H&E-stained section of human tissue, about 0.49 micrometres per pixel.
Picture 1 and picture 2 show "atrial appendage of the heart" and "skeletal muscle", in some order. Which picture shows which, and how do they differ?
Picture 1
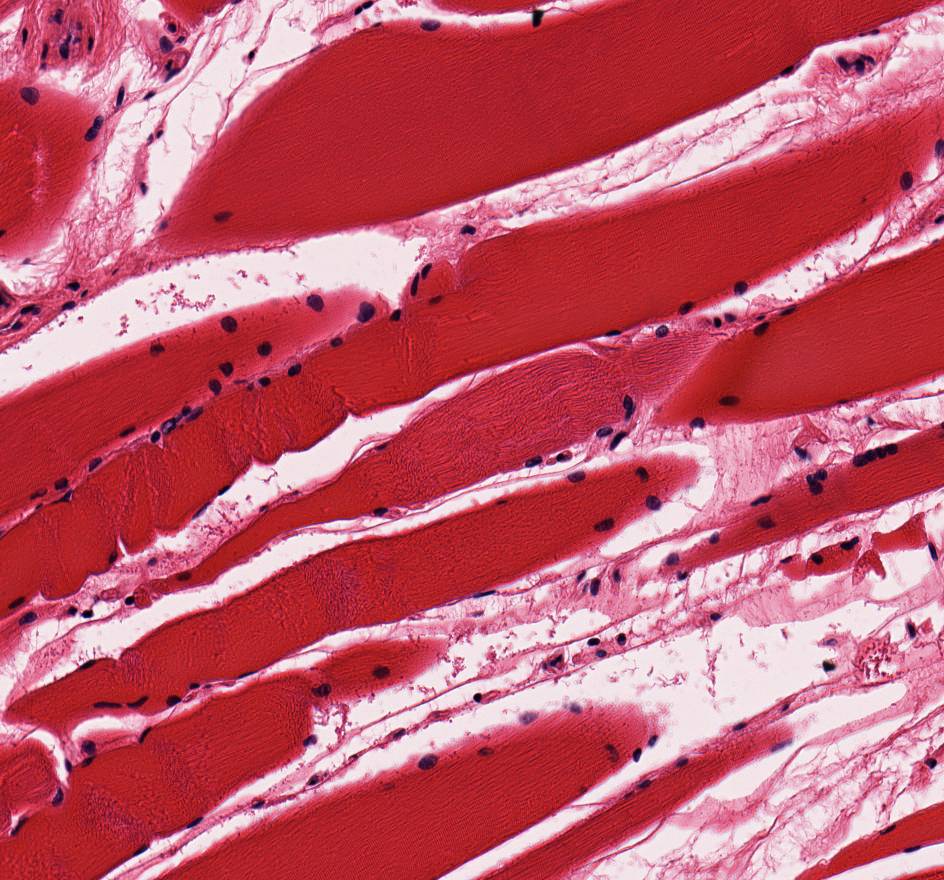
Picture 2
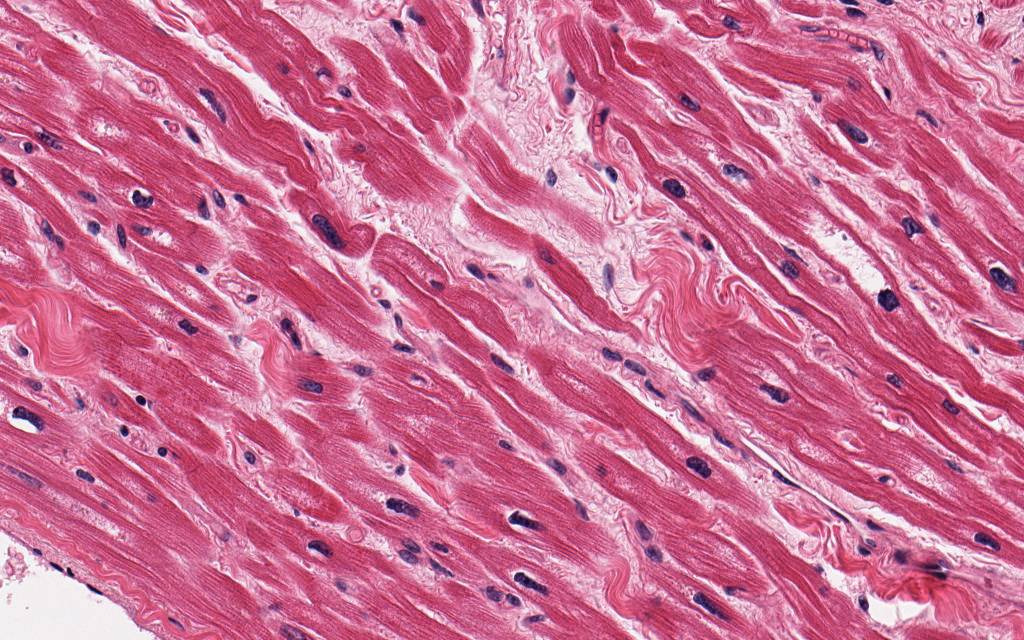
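Skeletal muscle appears in picture 1; the atrial appendage of the heart is in picture 2. The skeletal muscle fibres carry small dark oval nuclei at their edges rather than their centres. Between the fibres is loose pale pink connective tissue with scattered dark spindle nuclei, and wide white clefts separate many fibres from the surrounding tissue. In the atrial appendage, the muscle fibres run in parallel diagonally from upper left to lower right, and they branch and join neighbouring fibres. Neither picture contains fat cells. At the lower left corner of picture 2, the tissue ends in an empty unstained area.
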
